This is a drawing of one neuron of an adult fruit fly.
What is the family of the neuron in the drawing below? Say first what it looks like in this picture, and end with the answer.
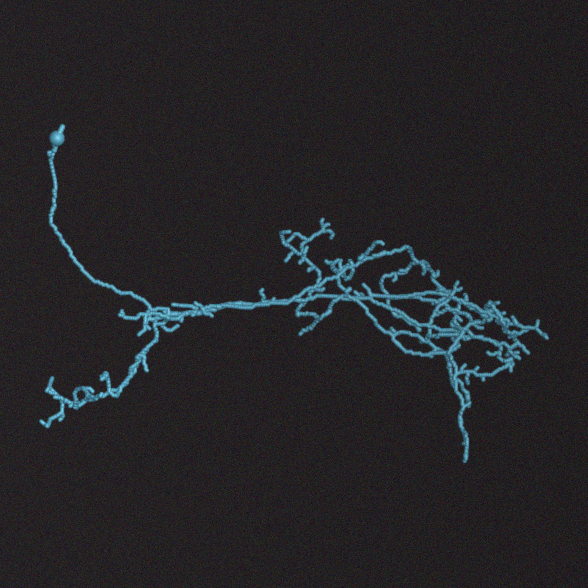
The cell body is at the upper left of the picture. The picture shows dozens of branch ends. Its broad class is central-brain intrinsic neuron. Its family is hemilineage VLPd&p1_posterior.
